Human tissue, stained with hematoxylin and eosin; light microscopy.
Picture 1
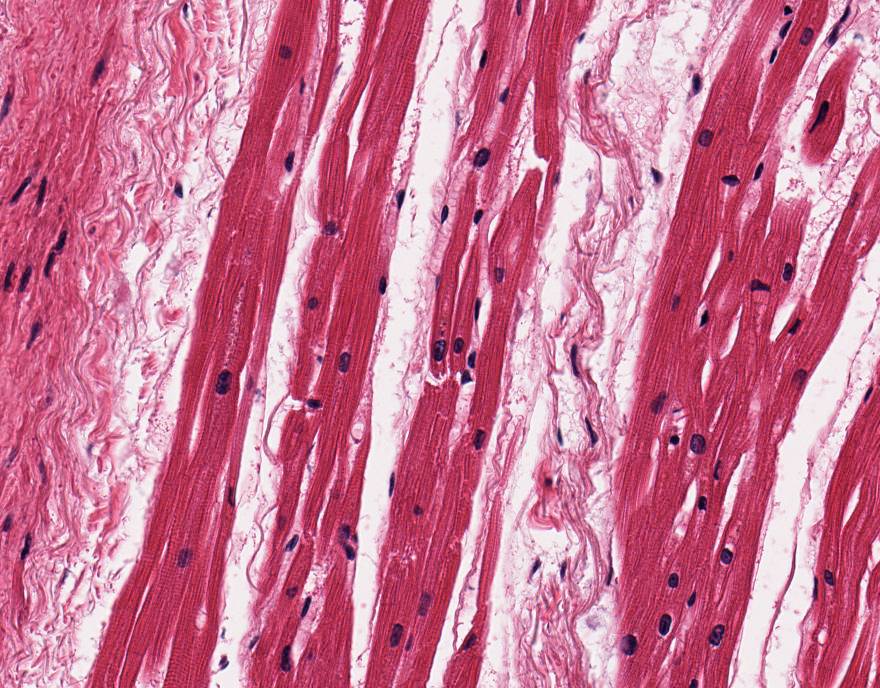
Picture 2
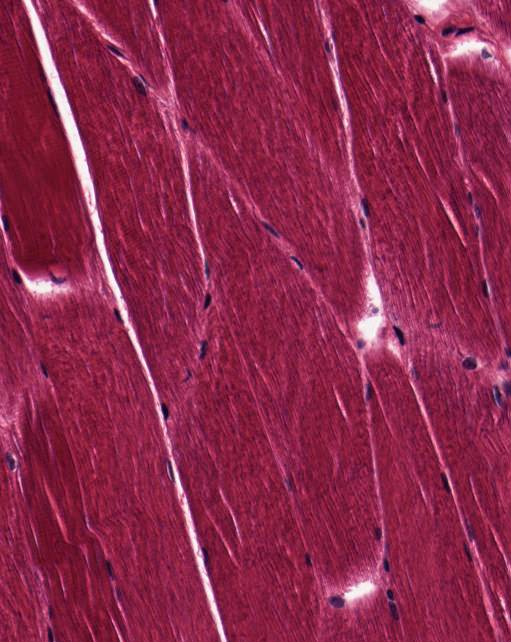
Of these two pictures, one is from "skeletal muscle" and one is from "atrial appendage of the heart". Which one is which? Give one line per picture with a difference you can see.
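The field in picture 1 comes from the atrial appendage of the heart. The oval nuclei of the muscle fibres lie centrally within the fibres.
The field in picture 2 comes from the skeletal muscle. The nuclei lie at the edges of the fibres, along the boundaries between them, rather than in the fibre centres.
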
